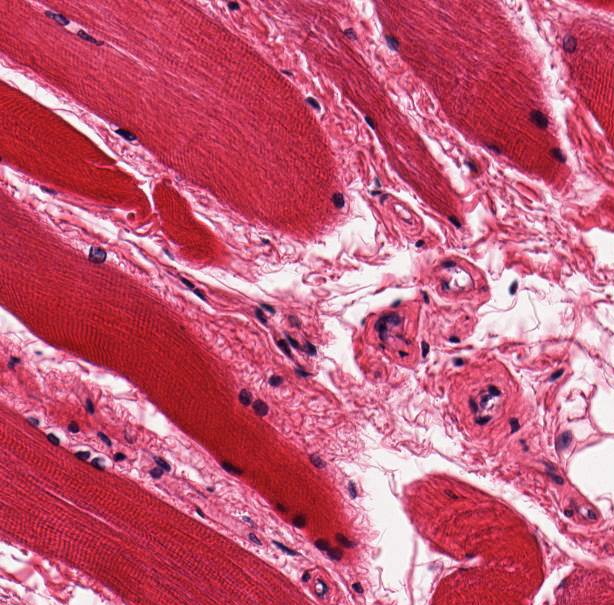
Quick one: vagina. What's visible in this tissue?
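First, fibres: long and deep red, running diagonally from upper left to lower right. Second, nuclei: flattened, at the fibre edges. Third, between fibres: loose, pale pink, wispy connective tissue with scattered small dark nuclei, widest centrally. Last, vessels: several small, thick-walled, cut across, centre right.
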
